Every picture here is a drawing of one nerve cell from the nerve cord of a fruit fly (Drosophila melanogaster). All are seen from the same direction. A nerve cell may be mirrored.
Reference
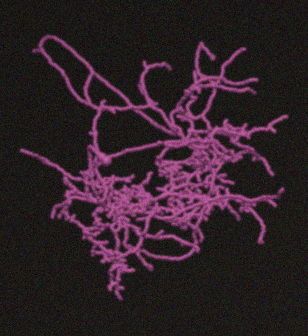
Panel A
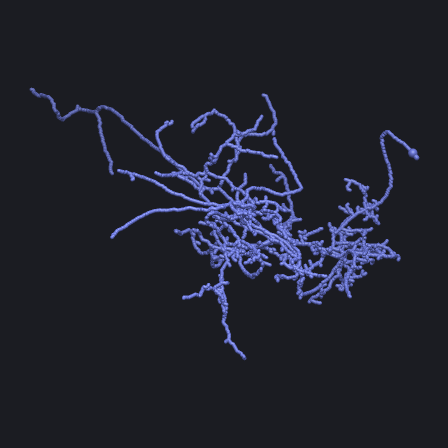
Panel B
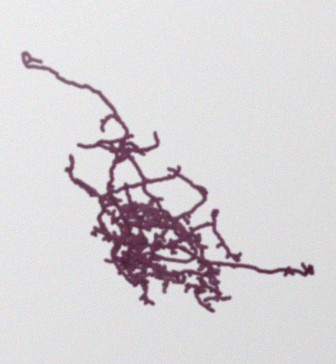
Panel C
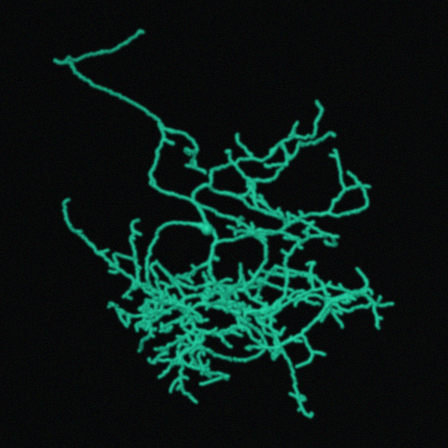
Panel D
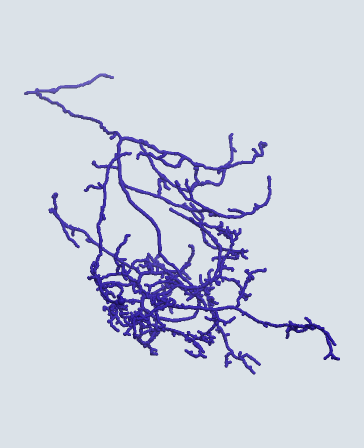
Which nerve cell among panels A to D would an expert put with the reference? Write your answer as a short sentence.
Panel A is of the same cell type.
